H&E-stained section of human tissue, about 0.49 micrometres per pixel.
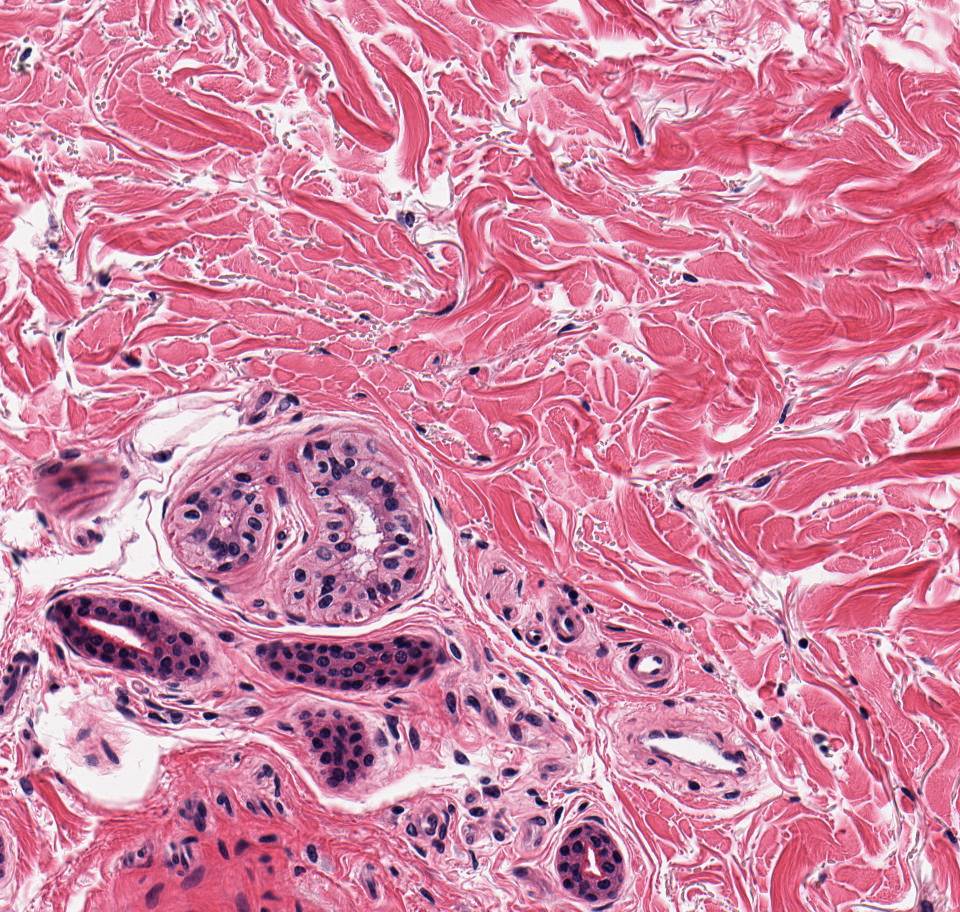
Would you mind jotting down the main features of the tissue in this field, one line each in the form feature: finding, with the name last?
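Collagen: thick eosinophilic bundles, many directions, across the upper and right field
Small tubules: several at lower left, two layers of small cuboidal cells, dark crowded basophilic nuclei
Larger tubule: rounded cross-section at left centre, cells with paler pink cytoplasm around a small central lumen
Fibroblast nuclei: sparse, thin, dark, among the bundles
Site: skin of the suprapubic region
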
